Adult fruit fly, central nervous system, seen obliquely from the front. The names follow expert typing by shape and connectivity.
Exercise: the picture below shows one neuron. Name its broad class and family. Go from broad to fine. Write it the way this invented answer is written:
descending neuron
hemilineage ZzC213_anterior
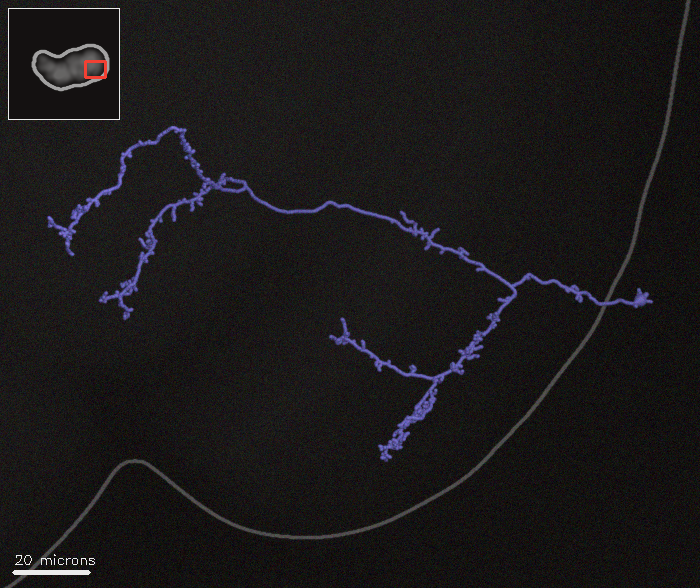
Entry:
optic-lobe intrinsic neuron
TmY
